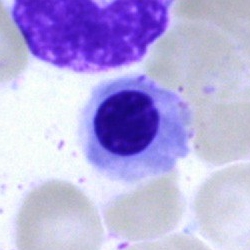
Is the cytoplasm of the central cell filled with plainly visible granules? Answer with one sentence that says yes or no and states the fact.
No, in the cell's cytoplasm no granules are visible.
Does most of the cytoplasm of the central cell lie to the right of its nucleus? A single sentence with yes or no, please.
Yes, the nucleus is placed toward the left side of this cell.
